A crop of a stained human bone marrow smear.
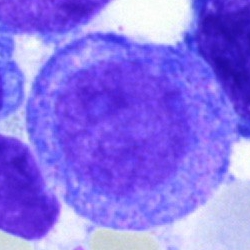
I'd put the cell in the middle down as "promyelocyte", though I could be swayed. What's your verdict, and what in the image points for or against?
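Take the outline first: it is round with a smooth edge, and on its own that does not choose between the two names. Next, the chromatin is finely granular and fairly evenly spread.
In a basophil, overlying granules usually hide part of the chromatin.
Here the chromatin can be seen well enough to describe across the nucleus, so this feature goes with promyelocyte and not with basophil. Then the cytoplasm: a moderate rim of it, stained blue, surrounds the nucleus on all sides, and no clear vacuoles are seen in it. These cytoplasm features do not decide between the two. Weighing it all, promyelocyte is the name that fits.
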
